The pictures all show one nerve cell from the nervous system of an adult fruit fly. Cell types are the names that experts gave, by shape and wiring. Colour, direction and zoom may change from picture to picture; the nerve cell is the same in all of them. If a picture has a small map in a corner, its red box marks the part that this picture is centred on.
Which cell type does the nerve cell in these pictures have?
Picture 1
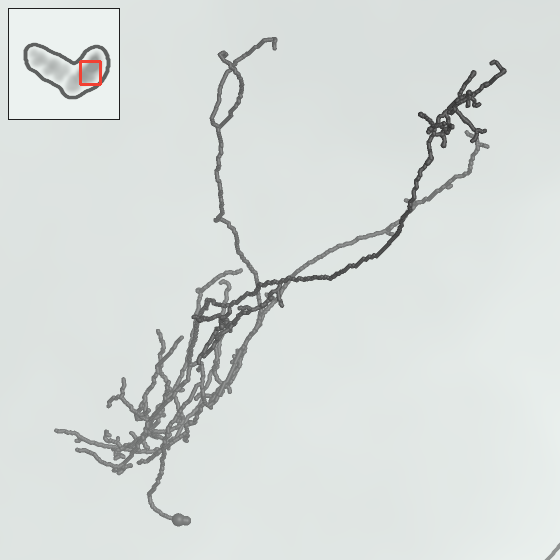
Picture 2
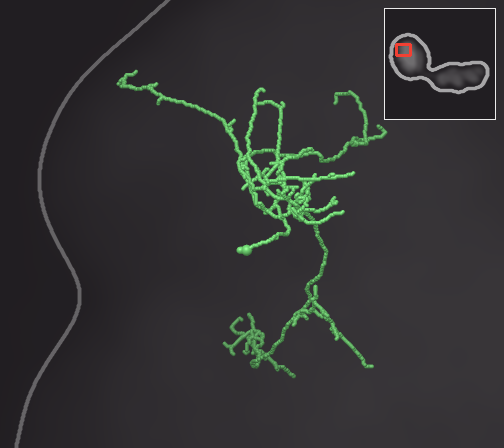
AOTU004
